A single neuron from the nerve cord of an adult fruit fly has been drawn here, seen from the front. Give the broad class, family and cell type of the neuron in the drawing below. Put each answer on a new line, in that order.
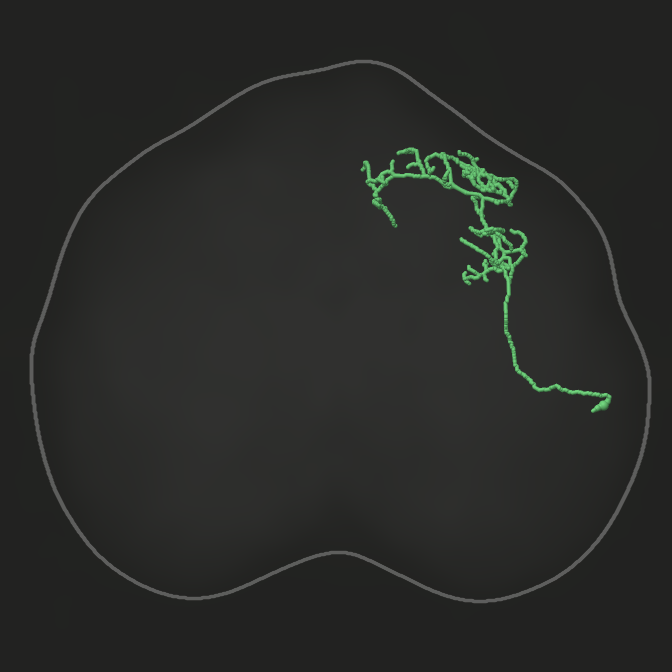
nerve-cord intrinsic neuron
hemilineage 03B
IN03B077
